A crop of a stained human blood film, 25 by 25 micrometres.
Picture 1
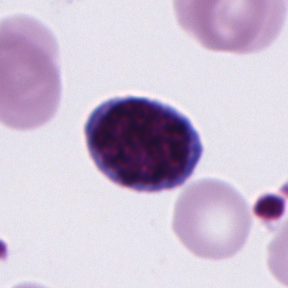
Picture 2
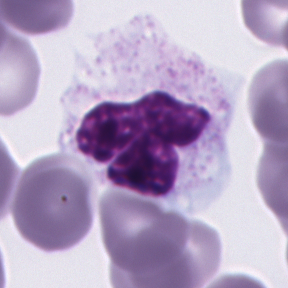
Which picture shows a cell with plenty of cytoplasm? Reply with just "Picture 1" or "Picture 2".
Picture 2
